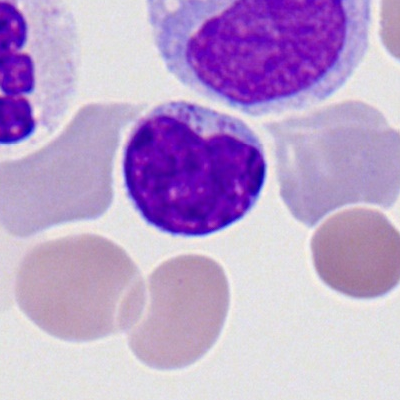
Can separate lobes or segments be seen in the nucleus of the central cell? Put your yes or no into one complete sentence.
No, its nucleus is not lobed but a single compact round, oval or kidney-shaped mass.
